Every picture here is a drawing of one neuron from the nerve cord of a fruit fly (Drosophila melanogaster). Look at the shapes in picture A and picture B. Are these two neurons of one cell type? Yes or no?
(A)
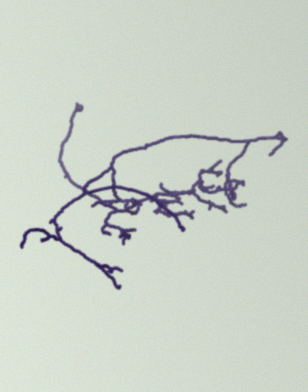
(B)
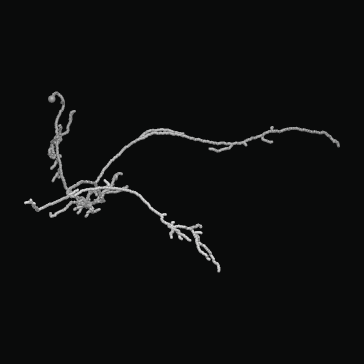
no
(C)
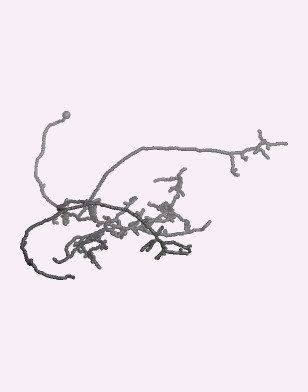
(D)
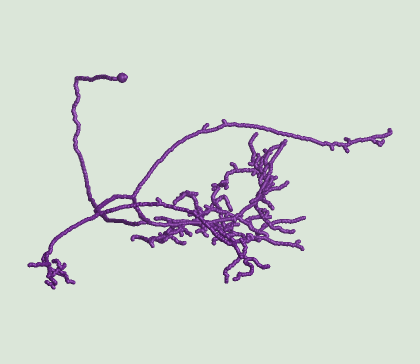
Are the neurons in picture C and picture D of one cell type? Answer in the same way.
yes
